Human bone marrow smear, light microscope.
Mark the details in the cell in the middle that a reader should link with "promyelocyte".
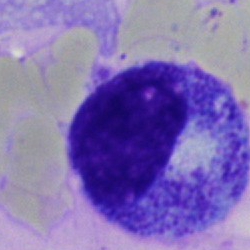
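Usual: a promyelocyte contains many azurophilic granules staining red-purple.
Fits: cytoplasm crowded with coarse dark purple granules.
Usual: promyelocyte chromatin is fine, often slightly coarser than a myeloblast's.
Does not fit: chromatin here dense and very dark purple throughout the nucleus. Also seen: cytoplasm as a broad crescent on the right side; a pale, nearly granule-free patch just right of the nucleus.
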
